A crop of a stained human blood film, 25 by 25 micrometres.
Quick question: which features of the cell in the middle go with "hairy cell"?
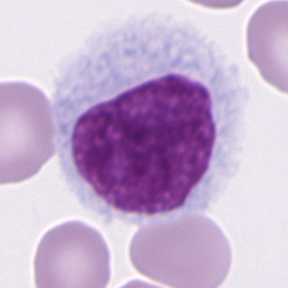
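The cytoplasm here is pale greyish-blue, and that goes with a hairy cell.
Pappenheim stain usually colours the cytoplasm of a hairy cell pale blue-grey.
Beyond that, I see a nucleus that is a single rounded mass without lobes, about 13 by 11 micrometres. The rim of cytoplasm is broadest above the nucleus and has a lacy, finely mottled texture.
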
